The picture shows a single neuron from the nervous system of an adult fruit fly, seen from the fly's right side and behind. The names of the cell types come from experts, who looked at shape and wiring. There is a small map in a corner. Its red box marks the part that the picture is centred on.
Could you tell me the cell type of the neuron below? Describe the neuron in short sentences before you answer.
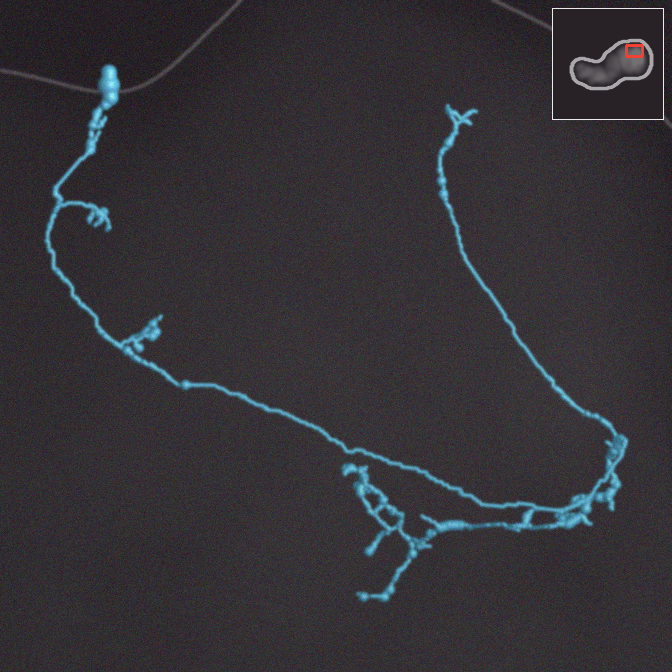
The cell body can be seen at the upper left of the picture. In this view it is about as wide as it is tall. It is a central-brain intrinsic neuron. It is of cell type KCa'b'-ap1.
